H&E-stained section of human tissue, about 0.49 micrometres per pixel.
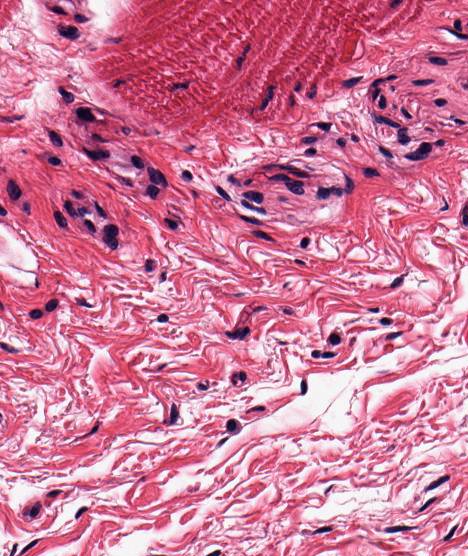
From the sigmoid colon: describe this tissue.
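Wavy pink collagen bundles make up most of the field. In the lower half these bundles run mainly from side to side. The connective tissue nuclei are small, dark and mostly elongated. They are more crowded in the upper left than in the lower part.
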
